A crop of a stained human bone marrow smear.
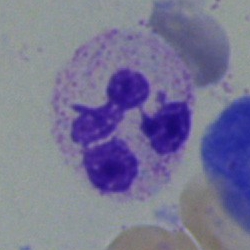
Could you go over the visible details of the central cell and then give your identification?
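Outline first: round. Chromatin next: dense and deep purple. Nucleoli: none visible in the nucleus. Cytoplasm last: plentiful and pale. This is a segmented neutrophil.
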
